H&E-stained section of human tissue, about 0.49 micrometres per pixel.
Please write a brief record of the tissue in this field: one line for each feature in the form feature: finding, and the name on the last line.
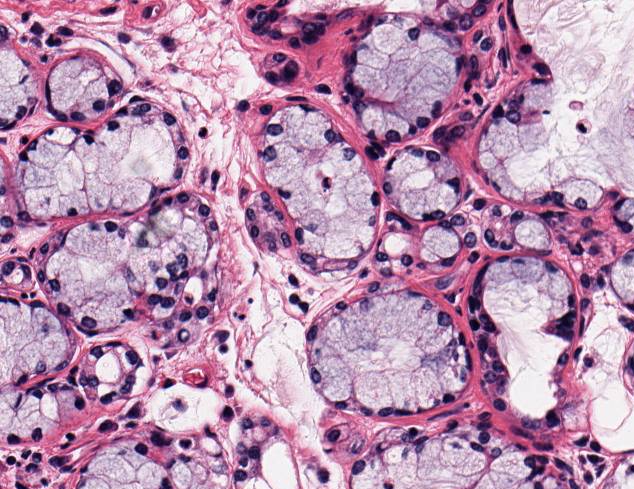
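Field: rounded glandular acini, thin pink fibrous septa between them
Cytoplasm: pale, foamy, grey-blue in the acinar cells
Nuclei: small, dark, flattened against the cell bases at each acinus rim
Vessel: small, holding red blood cells, in the stroma near the bottom, left of centre
Name: minor salivary gland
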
